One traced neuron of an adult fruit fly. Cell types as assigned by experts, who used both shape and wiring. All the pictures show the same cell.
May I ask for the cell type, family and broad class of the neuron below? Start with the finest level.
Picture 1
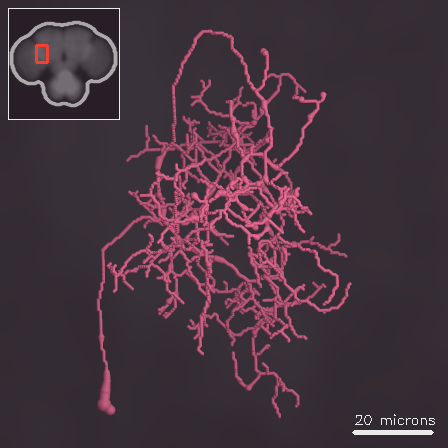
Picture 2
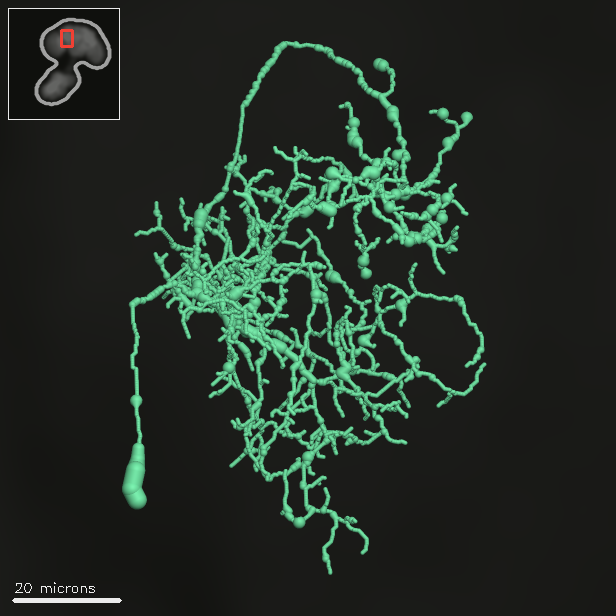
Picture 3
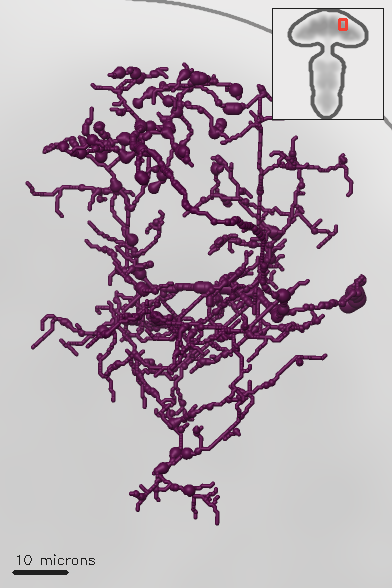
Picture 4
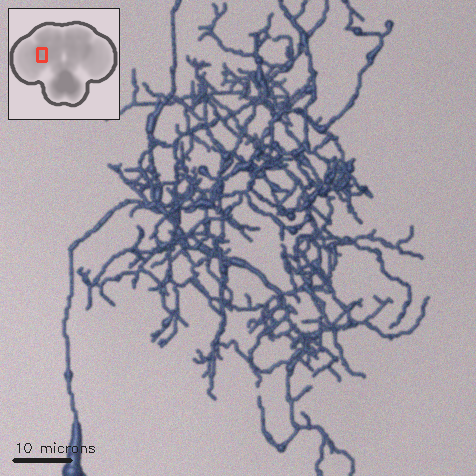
CB3322; hemilineage VLPl&p2_lateral; central-brain intrinsic neuron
